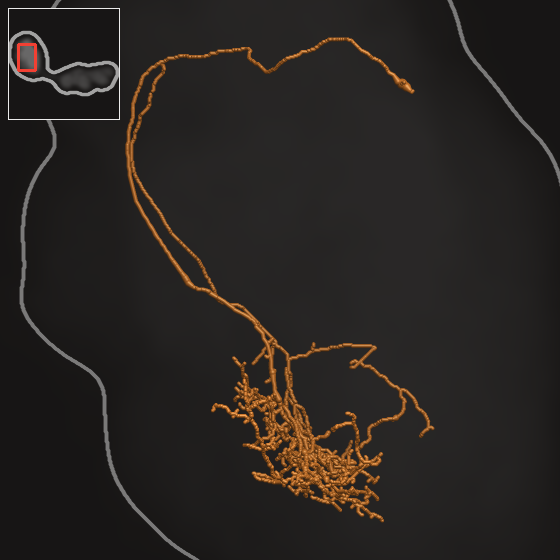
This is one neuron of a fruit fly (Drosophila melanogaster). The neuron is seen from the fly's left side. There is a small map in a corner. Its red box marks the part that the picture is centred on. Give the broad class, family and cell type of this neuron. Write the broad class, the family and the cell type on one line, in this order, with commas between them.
central-brain intrinsic neuron, hemilineage SMPpv1, CB0647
